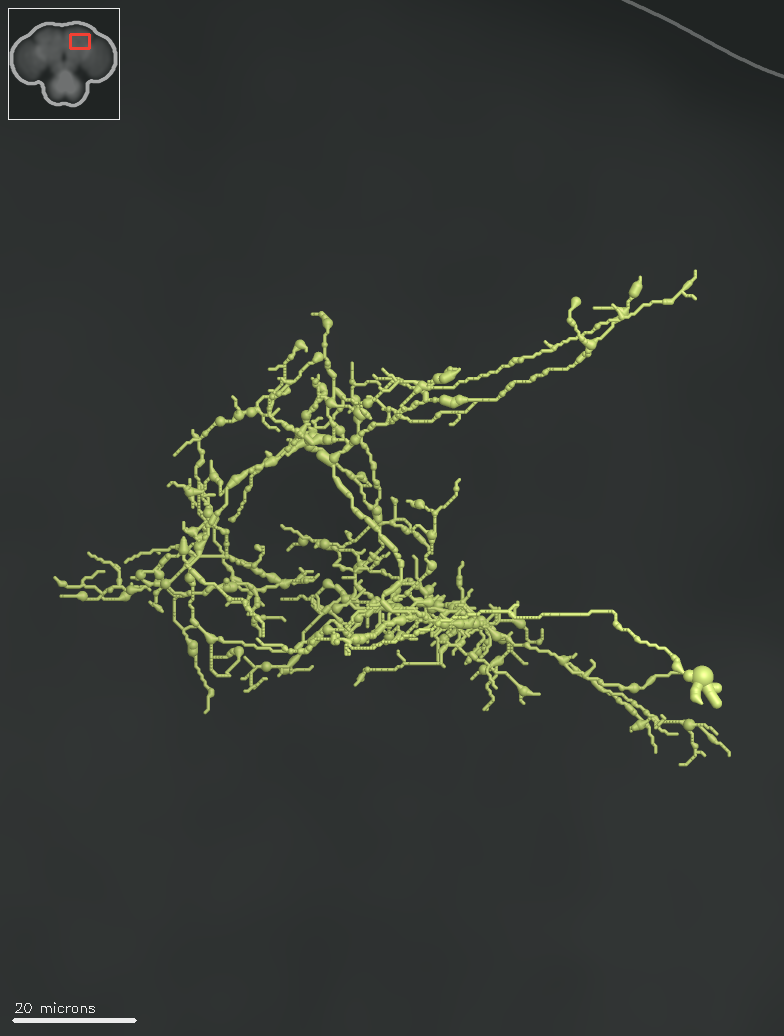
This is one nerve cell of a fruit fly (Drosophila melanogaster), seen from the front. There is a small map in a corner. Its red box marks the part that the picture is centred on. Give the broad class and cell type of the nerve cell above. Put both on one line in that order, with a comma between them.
central-brain intrinsic neuron, CL096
